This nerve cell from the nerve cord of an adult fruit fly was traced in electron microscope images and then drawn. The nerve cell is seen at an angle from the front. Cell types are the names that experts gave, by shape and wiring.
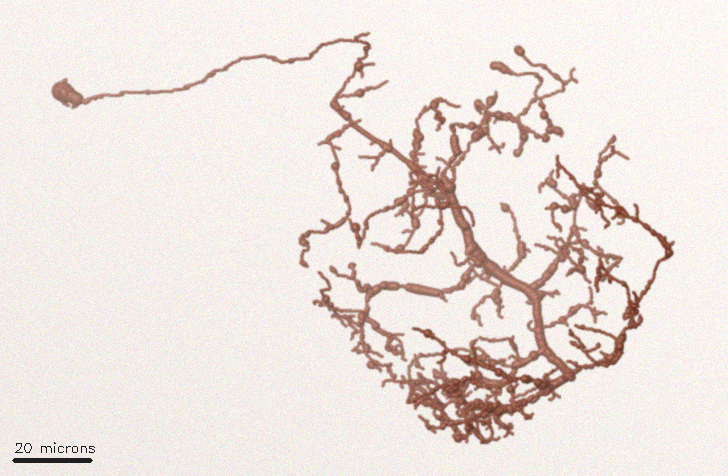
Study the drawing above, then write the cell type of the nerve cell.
IN03A033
